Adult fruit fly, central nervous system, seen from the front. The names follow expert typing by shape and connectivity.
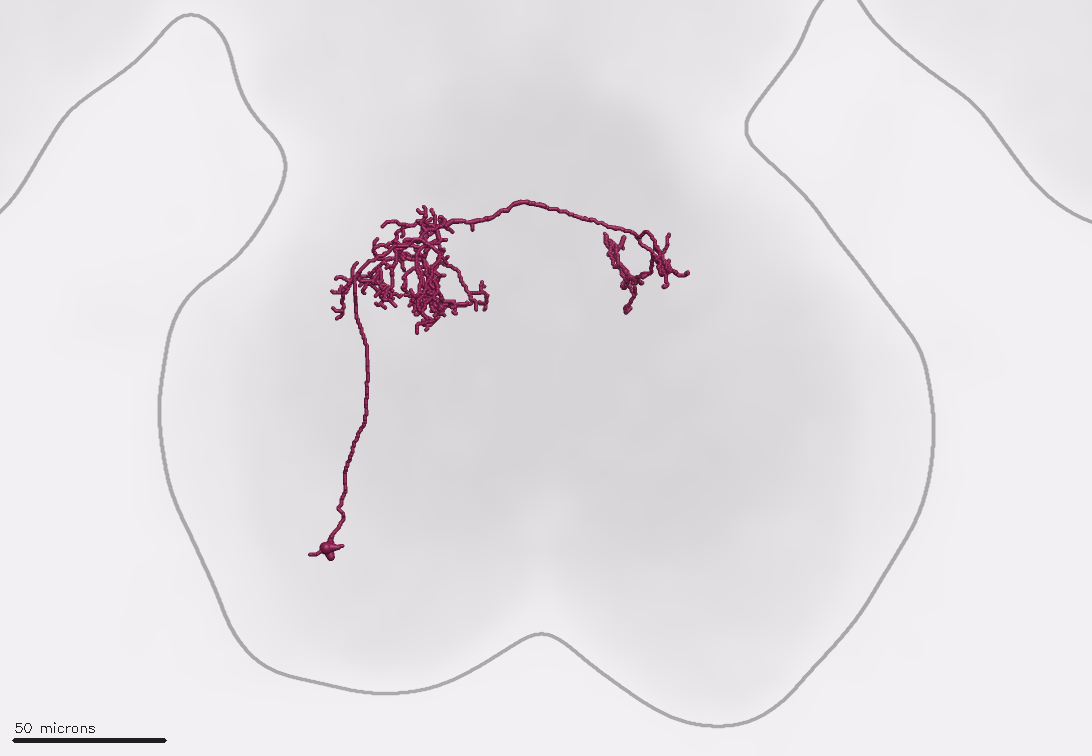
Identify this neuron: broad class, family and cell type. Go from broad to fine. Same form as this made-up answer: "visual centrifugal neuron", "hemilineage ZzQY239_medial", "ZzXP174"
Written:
"nerve-cord intrinsic neuron", "hemilineage 06A", "IN06A076_a"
